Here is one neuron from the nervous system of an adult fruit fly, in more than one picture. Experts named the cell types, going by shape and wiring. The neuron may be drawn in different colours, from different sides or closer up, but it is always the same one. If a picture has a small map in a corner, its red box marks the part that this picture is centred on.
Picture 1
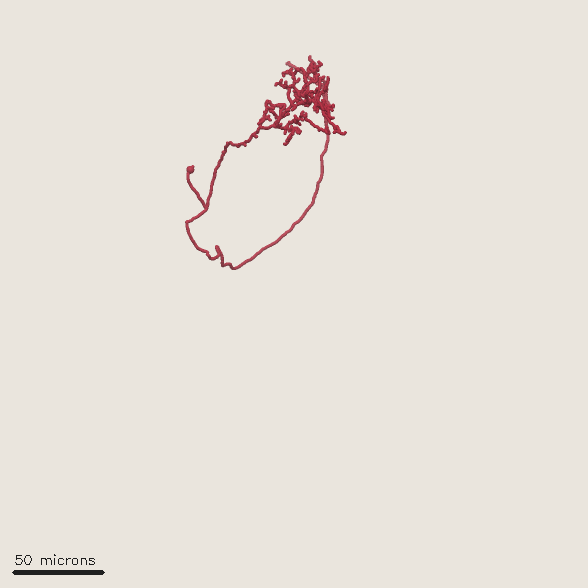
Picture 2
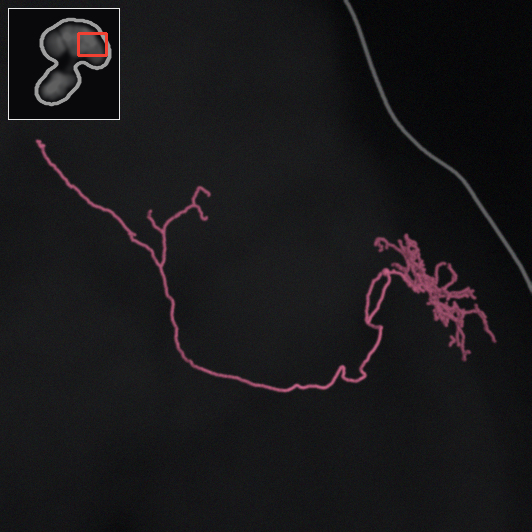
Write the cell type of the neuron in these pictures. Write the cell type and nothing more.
MeVP12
